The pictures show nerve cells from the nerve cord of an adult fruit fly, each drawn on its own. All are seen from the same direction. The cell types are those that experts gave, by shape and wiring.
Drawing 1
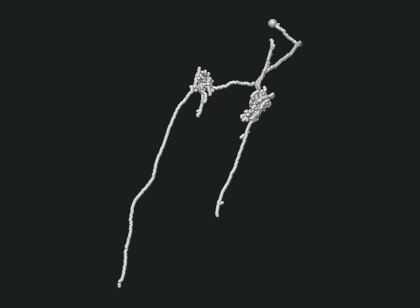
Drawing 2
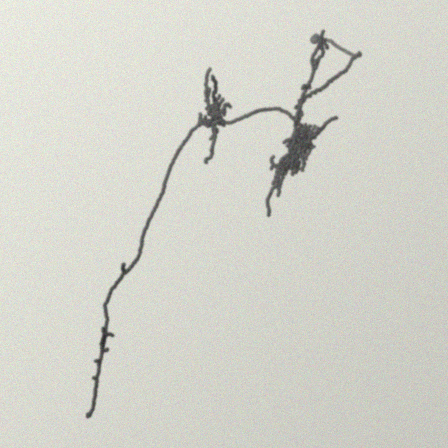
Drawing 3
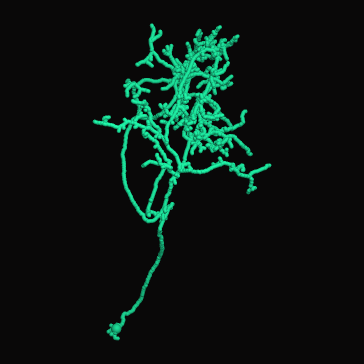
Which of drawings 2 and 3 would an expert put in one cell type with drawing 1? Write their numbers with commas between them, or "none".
2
